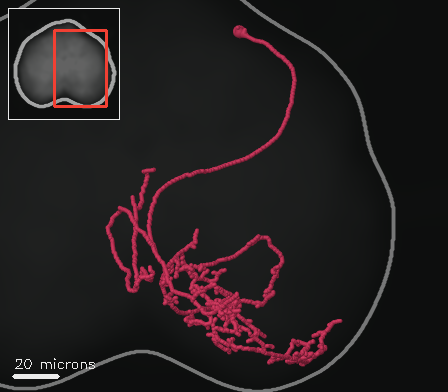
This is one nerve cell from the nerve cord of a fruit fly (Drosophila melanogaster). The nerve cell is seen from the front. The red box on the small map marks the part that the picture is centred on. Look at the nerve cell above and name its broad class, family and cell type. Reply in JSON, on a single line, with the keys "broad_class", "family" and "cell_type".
{"broad_class": "nerve-cord intrinsic neuron", "family": "hemilineage 23B", "cell_type": "IN23B049"}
